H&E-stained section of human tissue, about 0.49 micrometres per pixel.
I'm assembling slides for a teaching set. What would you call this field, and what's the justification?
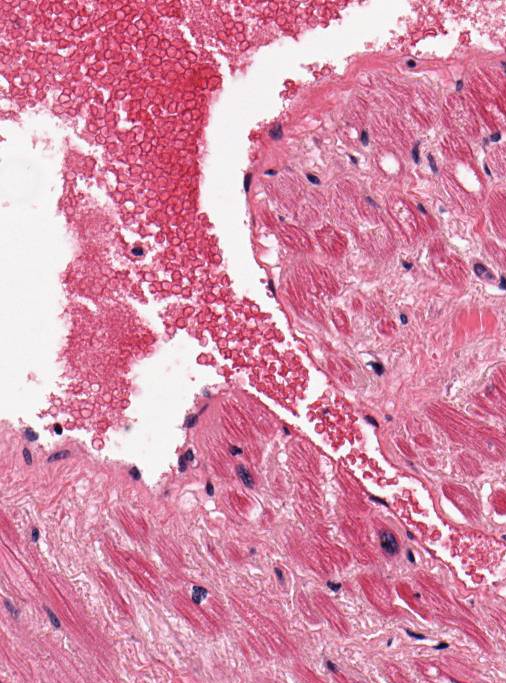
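Myocardium is the main tissue in this field. To begin, each muscle cell holds a single oval, dark purple nucleus within the fibre.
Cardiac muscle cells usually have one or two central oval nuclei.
Next, the cytoplasm stains pink and looks finely fibrillar.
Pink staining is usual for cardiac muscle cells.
Then, in the right-hand mass, the fibres are cut in varied planes, with many rounded cross-sectioned profiles. Finally, a narrow cleft holding scattered red blood cells runs from the top centre toward the lower right, separating two muscle masses.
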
